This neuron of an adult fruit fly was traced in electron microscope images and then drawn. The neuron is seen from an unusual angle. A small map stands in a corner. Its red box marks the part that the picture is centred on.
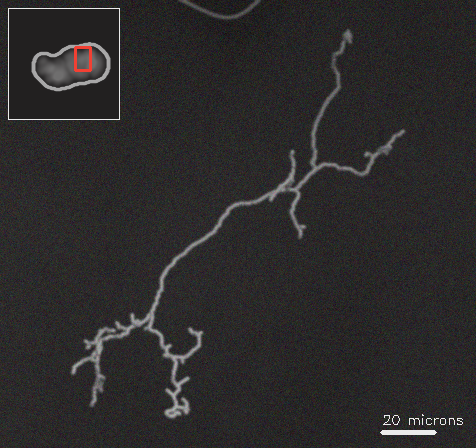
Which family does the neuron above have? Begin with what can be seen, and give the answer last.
Its cell body lies at the upper right of the picture. By the scale bar it is about 150 microns tall in this view. It is a central-brain intrinsic neuron. Its family is hemilineage SMPad2.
